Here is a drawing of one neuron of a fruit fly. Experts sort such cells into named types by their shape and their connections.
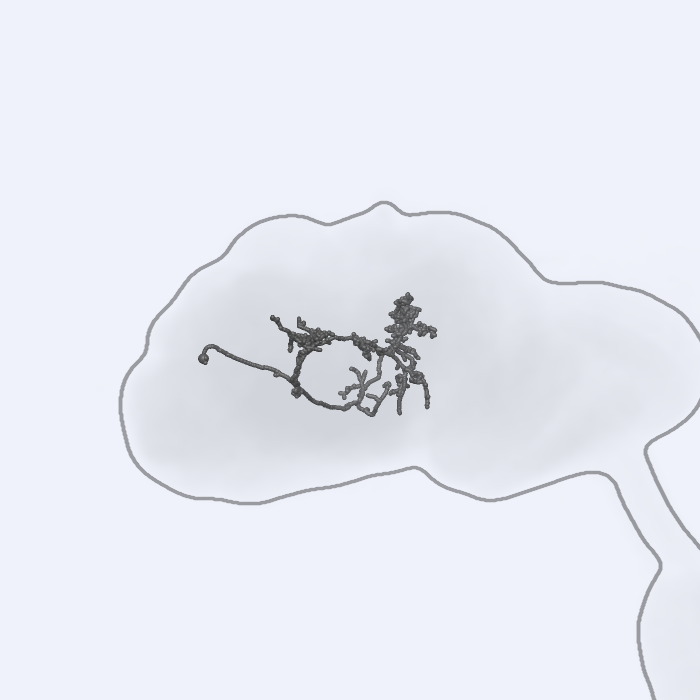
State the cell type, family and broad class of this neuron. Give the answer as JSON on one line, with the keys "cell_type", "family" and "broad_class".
{"cell_type": "VES200m", "family": "hemilineage SMPad2", "broad_class": "central-brain intrinsic neuron"}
